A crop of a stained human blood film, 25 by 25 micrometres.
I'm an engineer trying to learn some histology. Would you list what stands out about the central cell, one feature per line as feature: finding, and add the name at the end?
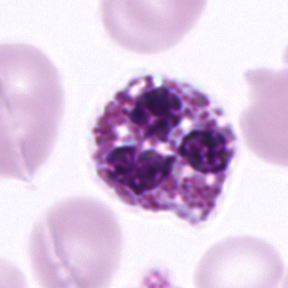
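Nucleus: divided into three separate lobes
Lobe positions: one at the top, one at the lower left, one at the right
Chromatin: dark purple and coarsely clumped
Granules: coarse, reddish-purple, filling the cytoplasm throughout
Size: about 13 micrometres across
Identity: eosinophil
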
